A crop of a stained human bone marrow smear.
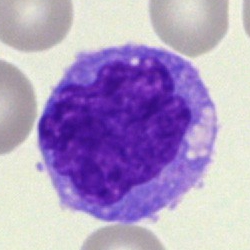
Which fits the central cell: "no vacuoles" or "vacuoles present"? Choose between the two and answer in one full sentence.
There are one or more clear vacuoles within its cytoplasm.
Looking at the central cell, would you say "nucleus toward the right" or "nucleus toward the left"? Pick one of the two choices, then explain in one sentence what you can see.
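Nucleus toward the left. The nucleus lies toward the left, leaving a wider rim of cytoplasm on the right.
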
